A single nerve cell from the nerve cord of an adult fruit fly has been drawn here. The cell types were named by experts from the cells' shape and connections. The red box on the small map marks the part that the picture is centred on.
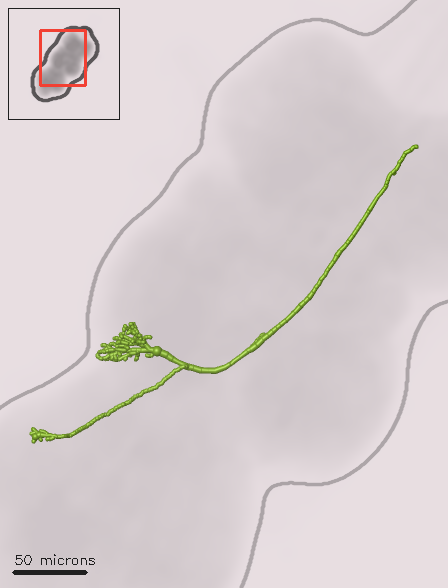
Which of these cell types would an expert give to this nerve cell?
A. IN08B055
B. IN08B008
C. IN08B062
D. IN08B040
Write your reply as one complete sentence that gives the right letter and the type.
The nerve cell represents the cell type IN08B008, found under option B.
